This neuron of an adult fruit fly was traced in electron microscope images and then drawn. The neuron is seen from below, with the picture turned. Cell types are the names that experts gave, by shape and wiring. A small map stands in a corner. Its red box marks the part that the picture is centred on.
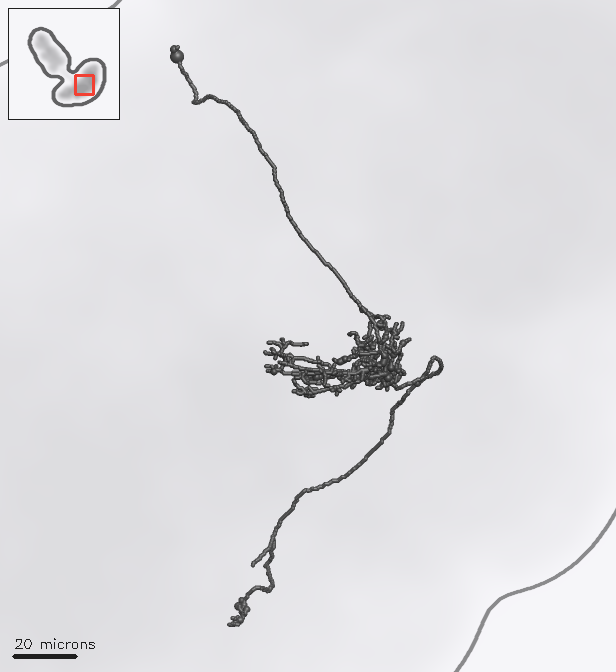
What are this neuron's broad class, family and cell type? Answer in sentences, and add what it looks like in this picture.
It is a central-brain intrinsic neuron. The name of its family is class CX. Its cell type is FC2A. It lies in the brain. The cell body can be seen at the upper left of the picture. By the scale bar it is about 190 microns tall in this view.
